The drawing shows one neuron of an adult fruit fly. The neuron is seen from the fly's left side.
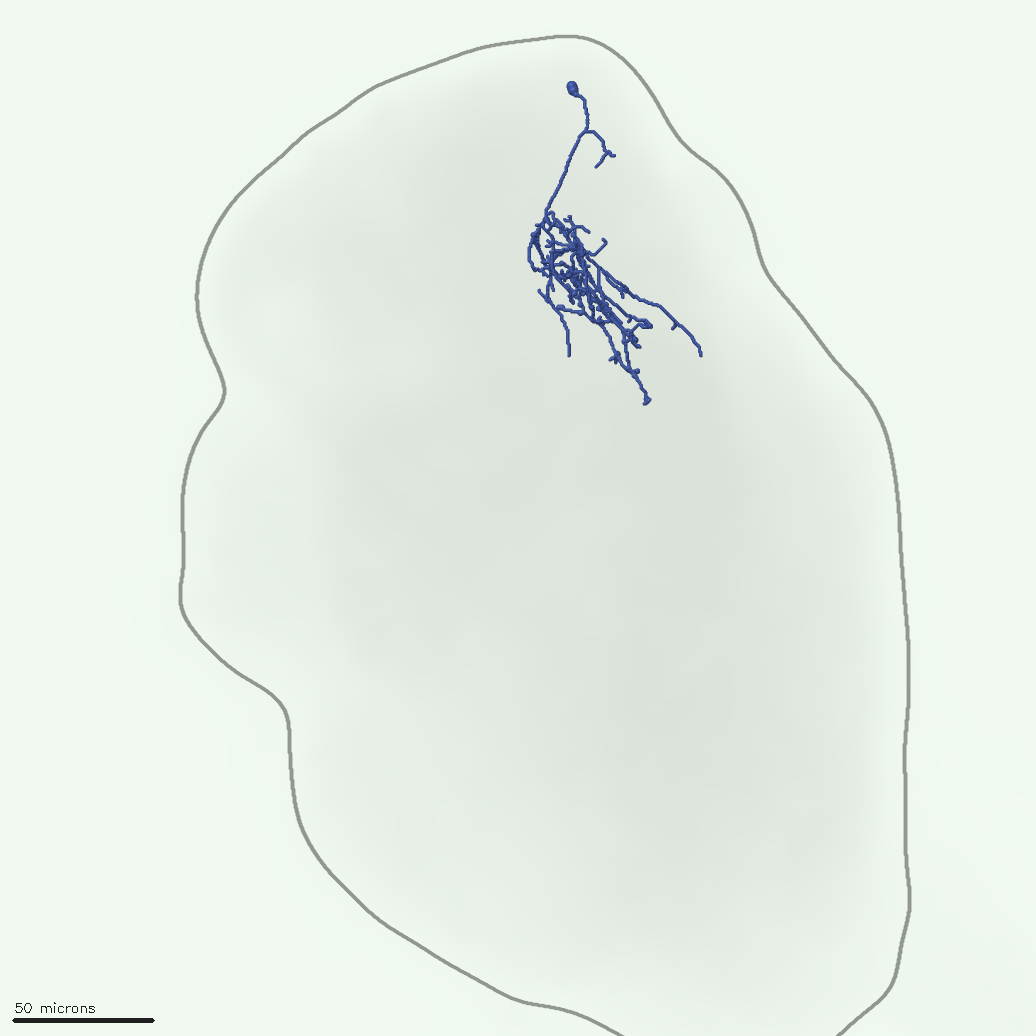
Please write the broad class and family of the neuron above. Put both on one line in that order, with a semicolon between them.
central-brain intrinsic neuron; hemilineage SMPp&v1_posterior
